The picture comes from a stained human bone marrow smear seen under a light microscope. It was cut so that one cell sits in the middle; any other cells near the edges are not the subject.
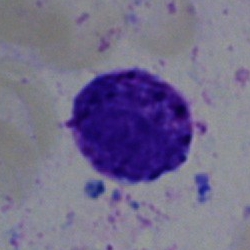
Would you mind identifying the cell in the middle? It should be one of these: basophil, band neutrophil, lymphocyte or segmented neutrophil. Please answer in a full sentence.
This crop's central cell is a basophil.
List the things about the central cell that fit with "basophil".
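The cell has a roughly round outline and is stained a deep violet-purple throughout. Darker, almost black spots are scattered over the whole cell.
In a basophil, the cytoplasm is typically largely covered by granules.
The dark spots spread across the entire cell agree with that. A small pointed tag projects from the left edge of the cell.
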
